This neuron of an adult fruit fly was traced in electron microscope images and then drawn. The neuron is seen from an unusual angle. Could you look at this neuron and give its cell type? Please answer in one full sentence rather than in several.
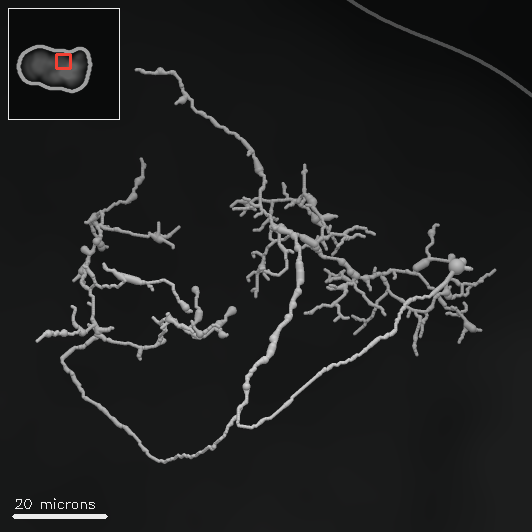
This neuron is given the cell type LHPV8c1.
